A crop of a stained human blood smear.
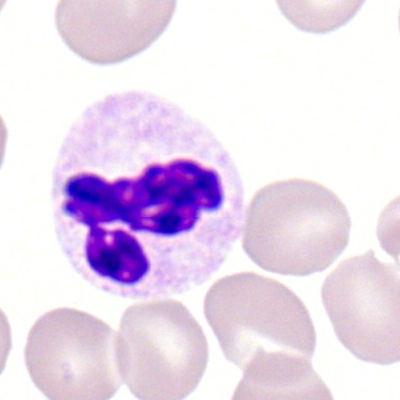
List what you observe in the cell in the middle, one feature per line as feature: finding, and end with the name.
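Chromatin: dark purple, coarsely clumped
Lobes: several, joined together
Granules: fine, faint lilac, filling cytoplasm
Cytoplasm: more above nucleus than below
ID: segmented neutrophil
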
